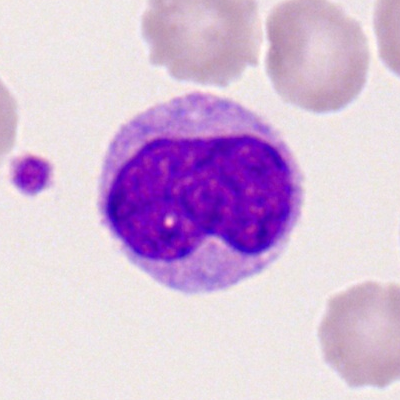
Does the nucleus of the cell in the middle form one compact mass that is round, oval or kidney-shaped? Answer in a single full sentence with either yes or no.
Yes, one compact round, oval or kidney-shaped mass makes up the nucleus.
